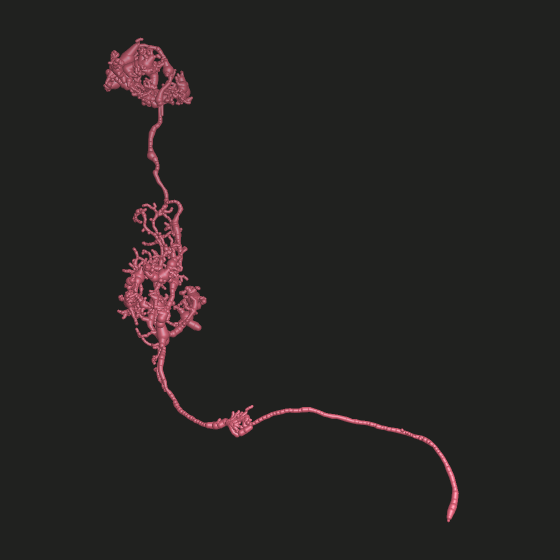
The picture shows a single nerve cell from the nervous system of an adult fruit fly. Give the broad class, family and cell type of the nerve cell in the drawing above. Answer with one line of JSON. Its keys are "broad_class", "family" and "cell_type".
{"broad_class": "optic-lobe intrinsic neuron", "family": "L", "cell_type": "L5"}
